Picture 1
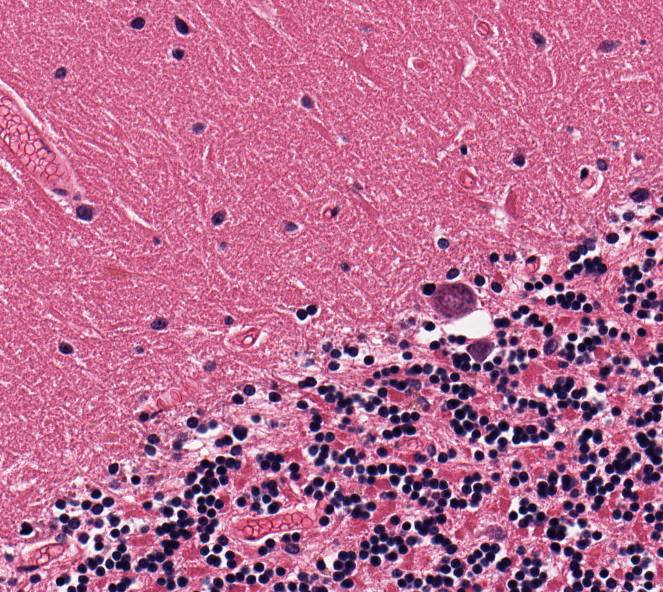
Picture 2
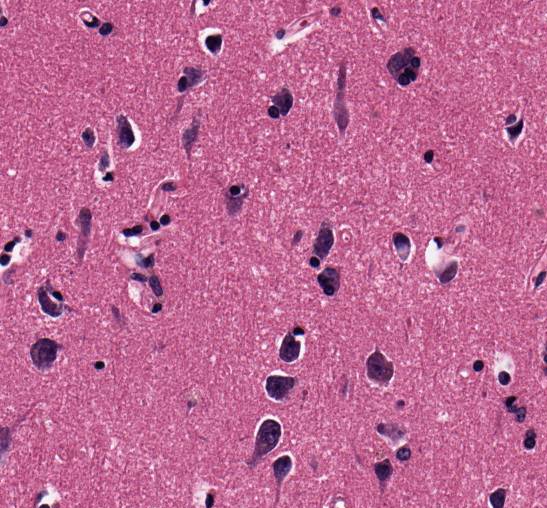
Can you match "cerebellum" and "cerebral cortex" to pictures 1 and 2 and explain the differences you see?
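Of the two, the first picture is cerebellum and the second is cerebral cortex. The cerebellum field is split into a sparsely cellular upper layer of finely fibrillar pink neuropil with only scattered small nuclei, and a densely cellular lower layer. That lower layer is crowded with small, round, deeply basophilic nuclei with very little visible cytoplasm, separated here and there by small irregular pink cell-free islands.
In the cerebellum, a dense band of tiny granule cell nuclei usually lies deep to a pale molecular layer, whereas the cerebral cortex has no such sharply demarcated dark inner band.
In picture 2, pink, finely granular and fibrillary neuropil forms the background across the whole field, and cell bodies lie scattered singly and in small clusters, without glands, tubules or layers of epithelium. Several neurons in its lower half are triangular with a single tapering process, and clear empty halos surround many neuronal cell bodies.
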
